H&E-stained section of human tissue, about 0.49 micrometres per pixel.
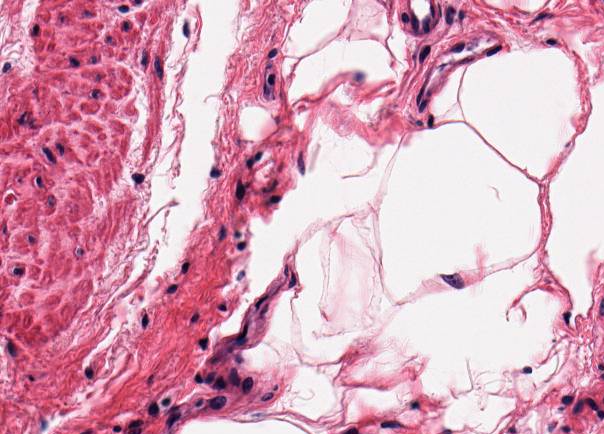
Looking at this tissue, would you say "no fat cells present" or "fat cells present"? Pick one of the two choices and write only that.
Fat cells present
